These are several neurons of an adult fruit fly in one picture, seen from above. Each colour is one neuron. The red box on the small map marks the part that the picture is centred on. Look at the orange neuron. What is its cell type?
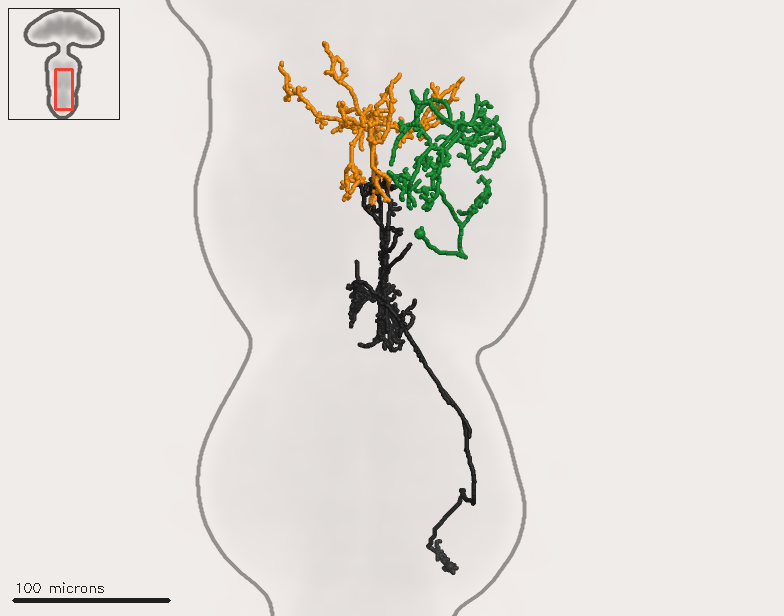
IN00A057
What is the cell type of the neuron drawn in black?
IN13A013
